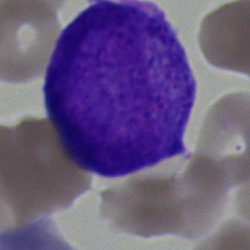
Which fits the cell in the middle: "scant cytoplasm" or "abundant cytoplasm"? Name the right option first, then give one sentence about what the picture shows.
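Scant cytoplasm. The nucleus fills almost the entire cell.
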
